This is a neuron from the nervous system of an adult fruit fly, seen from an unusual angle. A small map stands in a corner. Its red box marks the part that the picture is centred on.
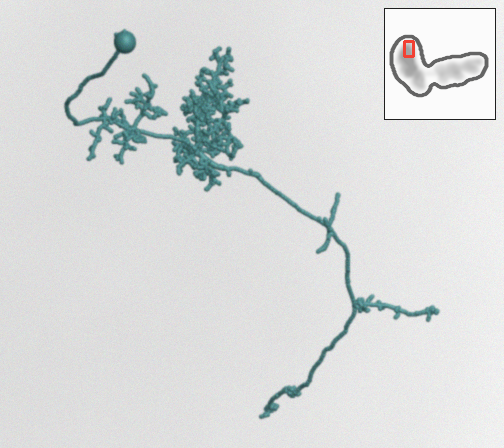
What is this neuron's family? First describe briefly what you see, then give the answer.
The cell body is at the upper left of the picture. The picture shows dozens of branch ends. Its broad class is optic-lobe intrinsic neuron. Its family is TmY.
